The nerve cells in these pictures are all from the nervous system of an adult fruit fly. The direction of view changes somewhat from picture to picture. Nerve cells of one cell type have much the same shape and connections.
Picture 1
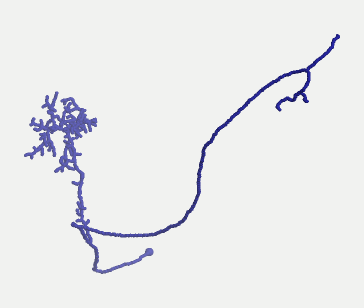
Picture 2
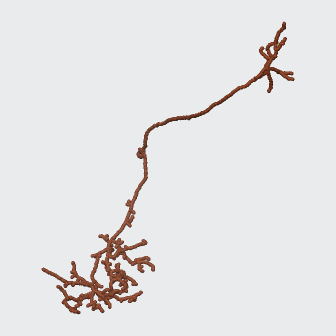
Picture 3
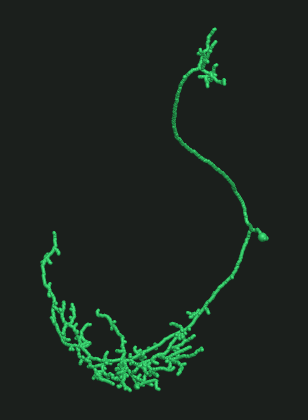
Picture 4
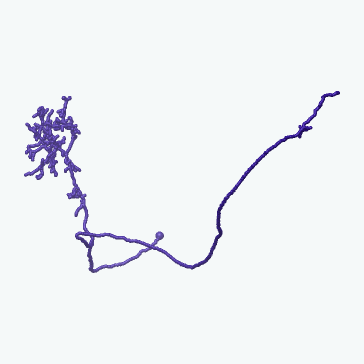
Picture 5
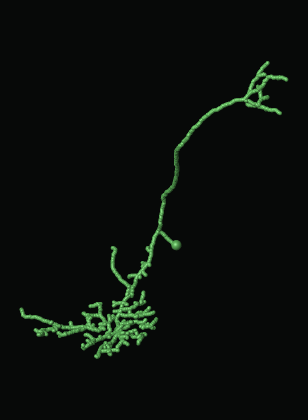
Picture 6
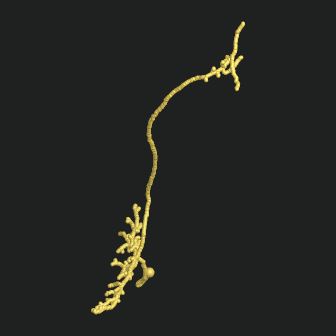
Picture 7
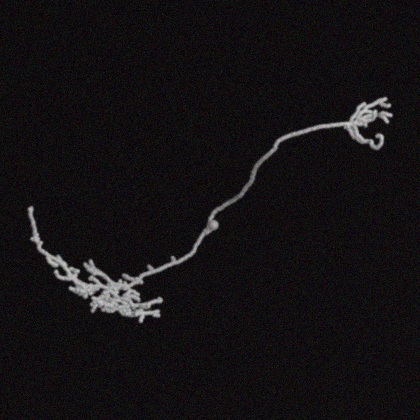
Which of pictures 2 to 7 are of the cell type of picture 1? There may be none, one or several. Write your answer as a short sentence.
Picture 4 is of the same cell type.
